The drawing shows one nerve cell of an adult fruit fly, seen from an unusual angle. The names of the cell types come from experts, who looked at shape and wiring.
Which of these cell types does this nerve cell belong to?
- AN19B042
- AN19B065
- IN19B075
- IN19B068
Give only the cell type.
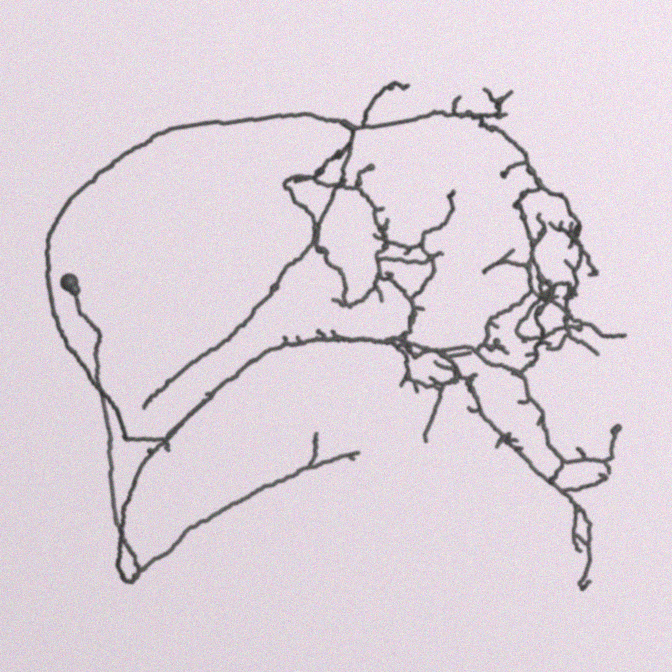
IN19B075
